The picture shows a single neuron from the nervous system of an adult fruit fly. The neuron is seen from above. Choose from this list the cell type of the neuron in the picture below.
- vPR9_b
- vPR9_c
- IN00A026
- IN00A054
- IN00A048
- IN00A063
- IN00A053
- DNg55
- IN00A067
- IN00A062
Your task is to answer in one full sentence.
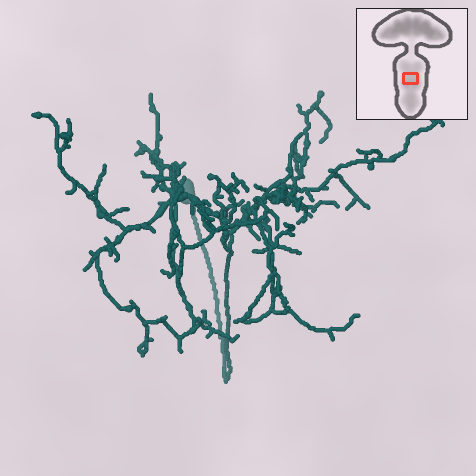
This neuron is given the cell type IN00A054.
